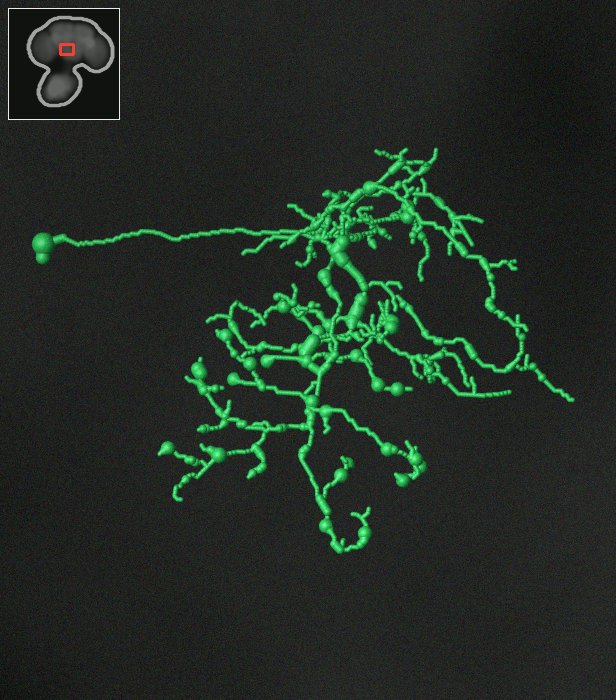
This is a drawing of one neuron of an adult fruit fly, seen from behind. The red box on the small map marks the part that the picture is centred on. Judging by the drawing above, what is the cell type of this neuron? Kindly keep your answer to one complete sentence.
Under the cell type GNG270 falls this neuron.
